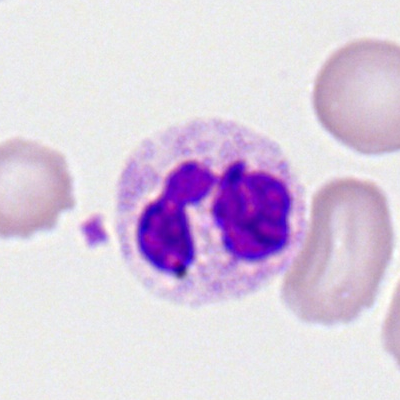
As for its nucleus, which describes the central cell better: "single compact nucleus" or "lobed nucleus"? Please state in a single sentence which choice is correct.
Rather than one mass, the nucleus consists of distinct lobes.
